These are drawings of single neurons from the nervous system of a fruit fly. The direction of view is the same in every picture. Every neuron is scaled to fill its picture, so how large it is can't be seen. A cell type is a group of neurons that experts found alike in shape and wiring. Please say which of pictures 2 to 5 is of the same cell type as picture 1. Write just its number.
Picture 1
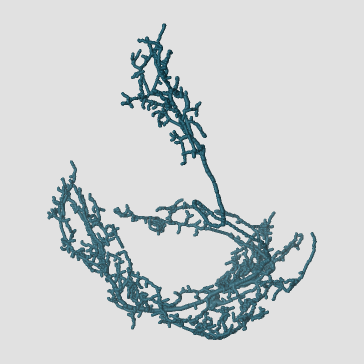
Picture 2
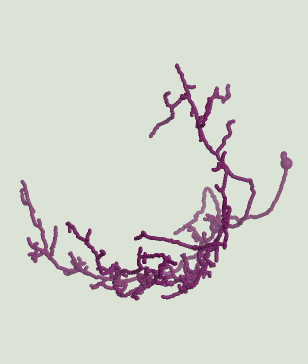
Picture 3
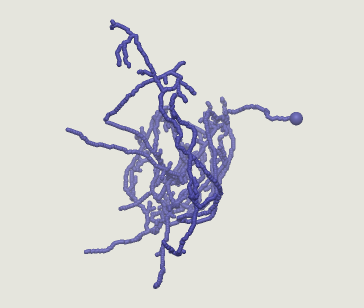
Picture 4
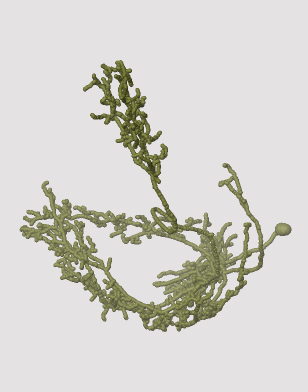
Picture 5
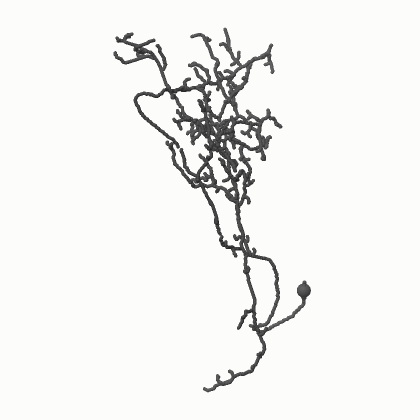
4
